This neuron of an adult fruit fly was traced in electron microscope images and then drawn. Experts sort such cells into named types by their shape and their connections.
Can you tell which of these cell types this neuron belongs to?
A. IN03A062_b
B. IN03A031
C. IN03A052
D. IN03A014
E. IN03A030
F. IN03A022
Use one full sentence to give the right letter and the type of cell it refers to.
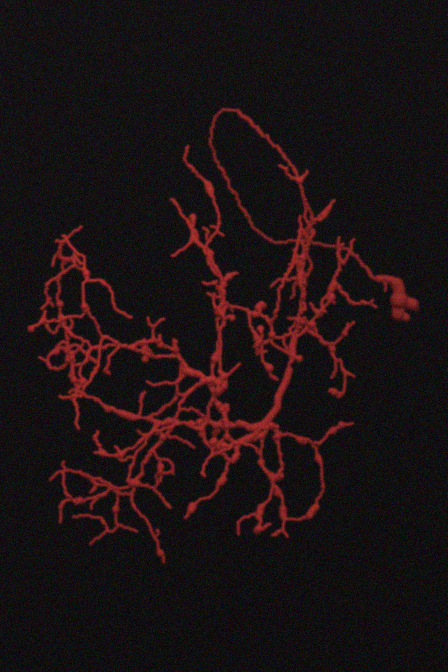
The neuron is typed IN03A062_b, per option A.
